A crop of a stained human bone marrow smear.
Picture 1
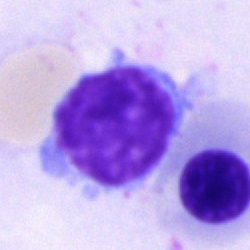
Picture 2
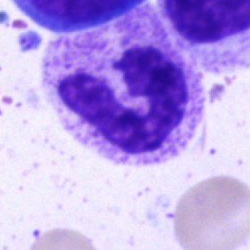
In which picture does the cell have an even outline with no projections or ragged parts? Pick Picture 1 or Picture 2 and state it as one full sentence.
Picture 2 shows a cell with a smooth, even edge.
